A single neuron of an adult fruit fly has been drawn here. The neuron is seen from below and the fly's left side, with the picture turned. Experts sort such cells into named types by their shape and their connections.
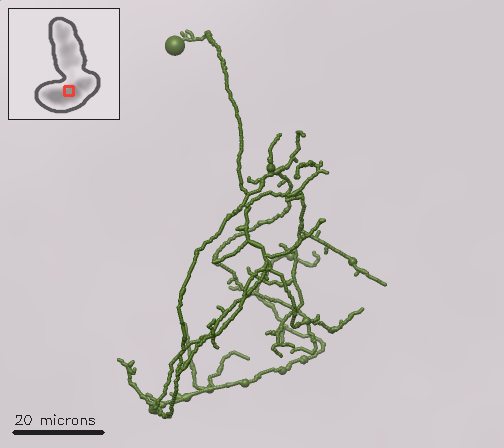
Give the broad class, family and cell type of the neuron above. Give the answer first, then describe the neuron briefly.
It is a central-brain intrinsic neuron. Its family is hemilineage VLPd&p1_posterior. The cell type is CB1060. It lies in the brain. By the scale bar it is about 90 microns tall in this view. The picture shows dozens of branch ends.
